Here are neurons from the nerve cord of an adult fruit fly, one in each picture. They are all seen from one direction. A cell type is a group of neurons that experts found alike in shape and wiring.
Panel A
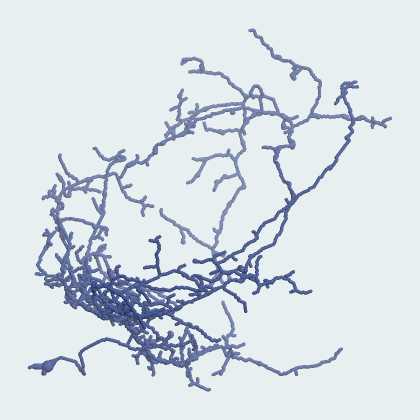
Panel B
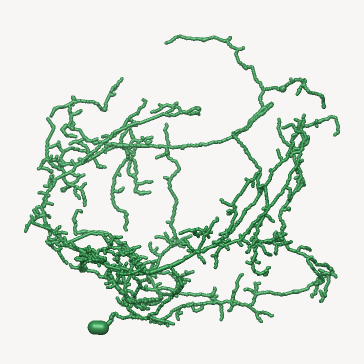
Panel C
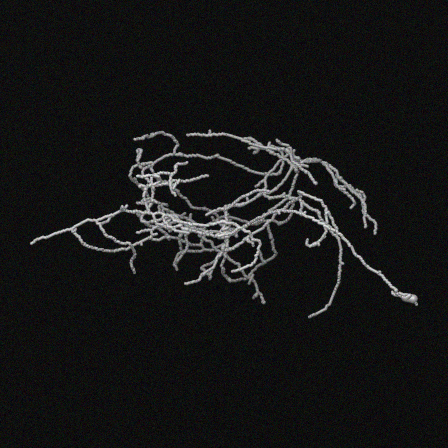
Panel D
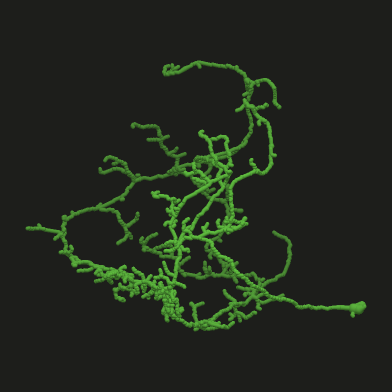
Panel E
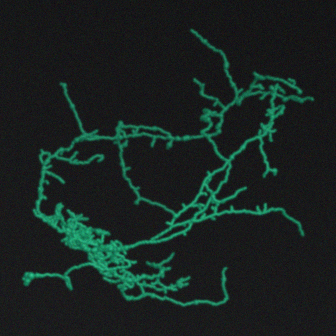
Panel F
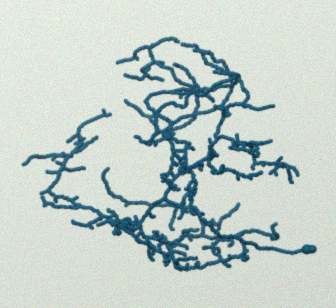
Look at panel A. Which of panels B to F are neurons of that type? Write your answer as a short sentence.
Panel B and panel E are of the same cell type.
